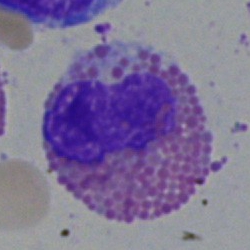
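Eosinophil, the central cell of a stained human bone marrow smear under the light microscope. Its roughly round outline has a beaded edge formed by granules, which are pinkish-purple. A single indented, bean-shaped nucleus lies in the upper half of the cell.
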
